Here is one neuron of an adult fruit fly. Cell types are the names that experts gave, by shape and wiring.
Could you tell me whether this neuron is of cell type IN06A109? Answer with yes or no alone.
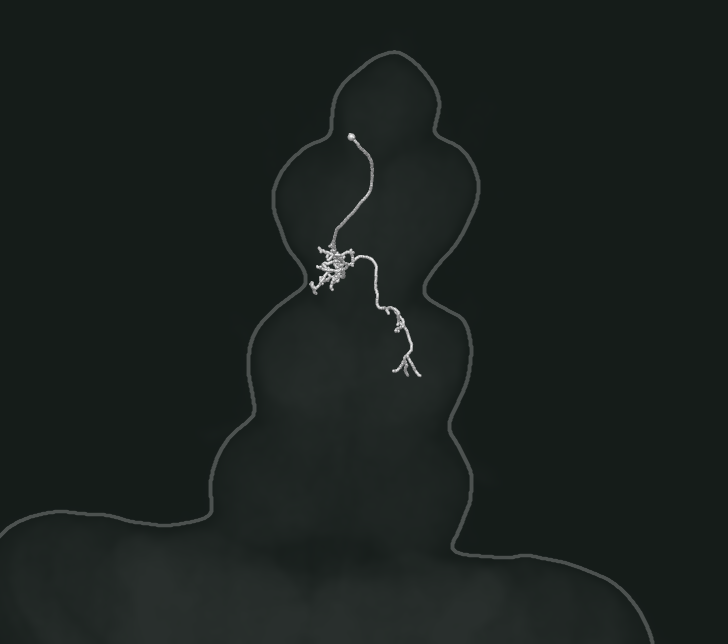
no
